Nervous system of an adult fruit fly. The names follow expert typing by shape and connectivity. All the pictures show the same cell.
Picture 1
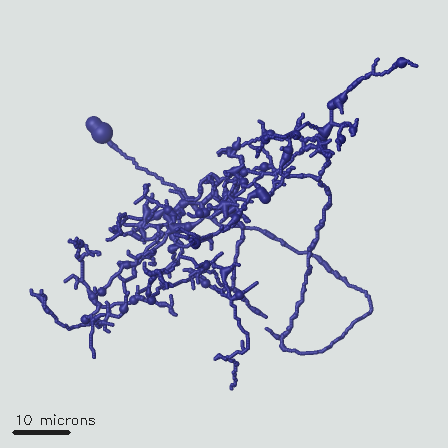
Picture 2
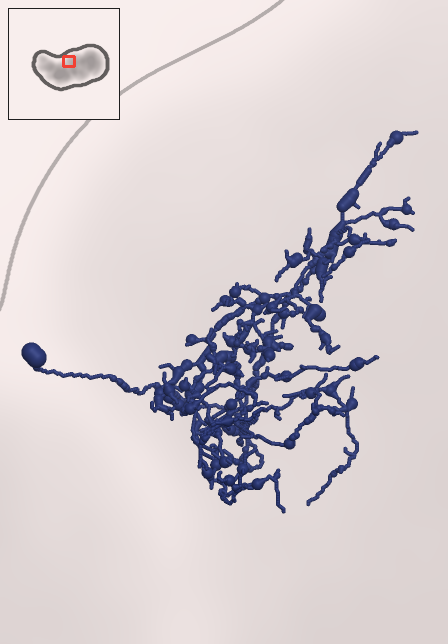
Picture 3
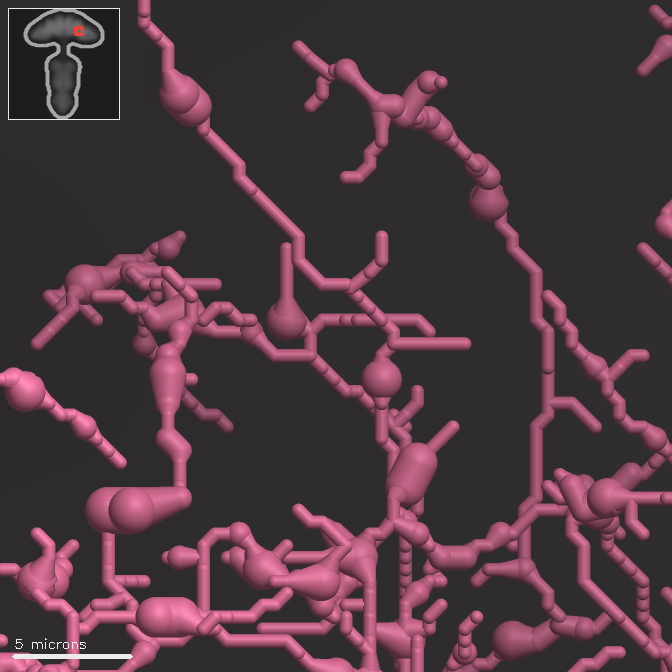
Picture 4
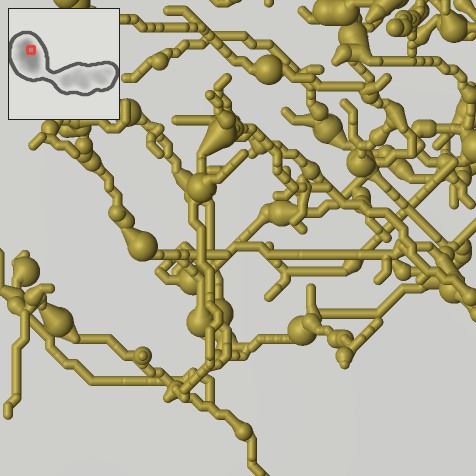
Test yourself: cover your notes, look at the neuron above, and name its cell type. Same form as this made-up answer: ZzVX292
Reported: LHPV6k1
